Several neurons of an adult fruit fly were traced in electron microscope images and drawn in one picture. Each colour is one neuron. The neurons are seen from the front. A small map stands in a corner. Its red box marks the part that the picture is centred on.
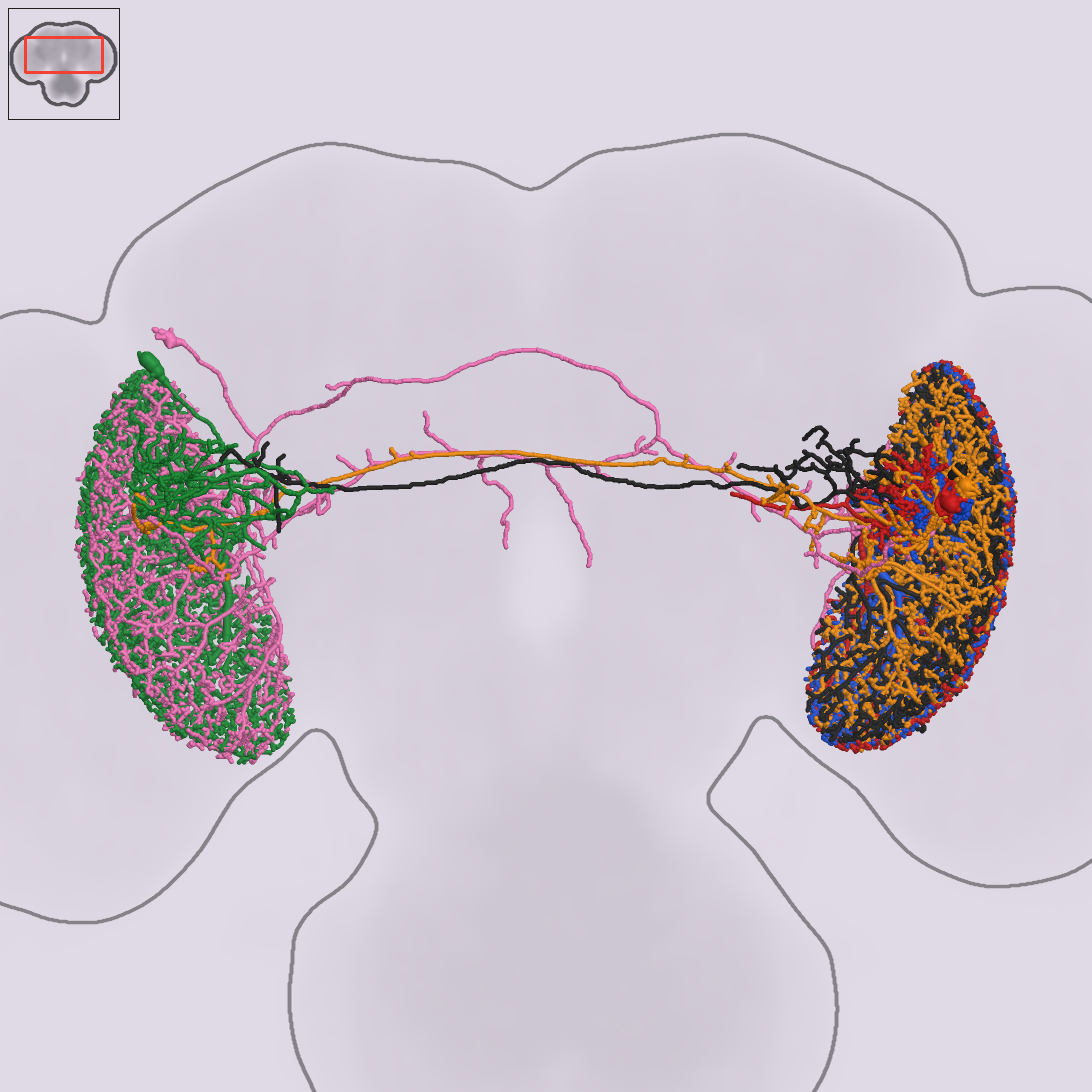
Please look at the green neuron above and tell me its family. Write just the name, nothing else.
LT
